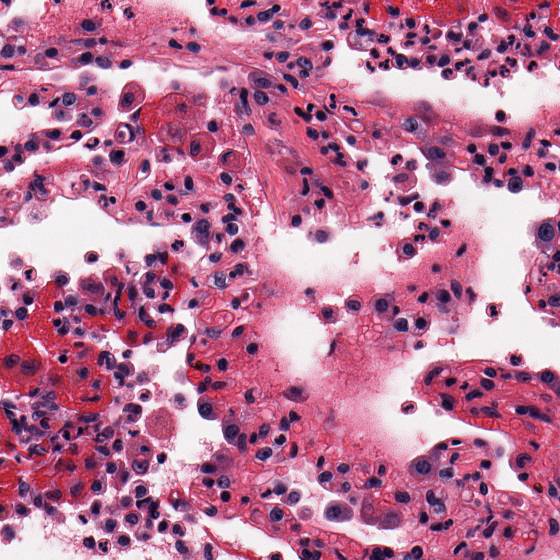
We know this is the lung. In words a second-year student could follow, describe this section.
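White empty spaces crossing the whole field separate irregular branching strands of cellular tissue. Many bright red blood cells pack the strands, especially at lower left and upper right. Pale pink amorphous material lies along the central space's edge.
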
